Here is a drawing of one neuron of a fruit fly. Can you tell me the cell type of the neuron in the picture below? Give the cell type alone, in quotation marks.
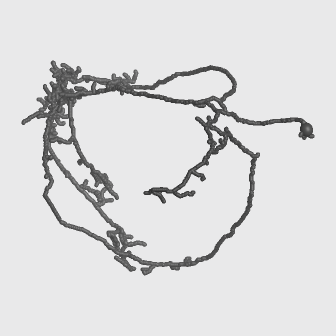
"CL089_a1"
